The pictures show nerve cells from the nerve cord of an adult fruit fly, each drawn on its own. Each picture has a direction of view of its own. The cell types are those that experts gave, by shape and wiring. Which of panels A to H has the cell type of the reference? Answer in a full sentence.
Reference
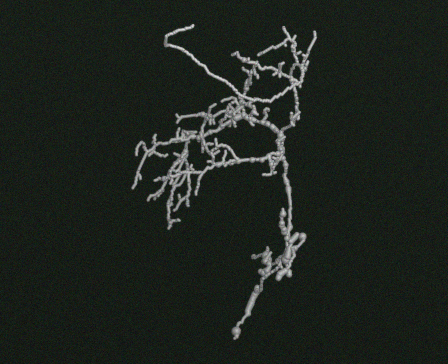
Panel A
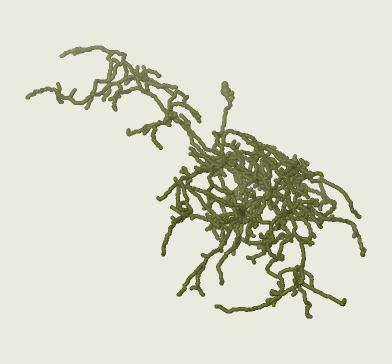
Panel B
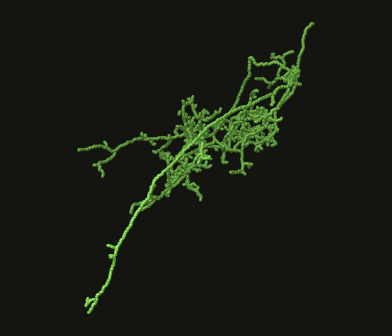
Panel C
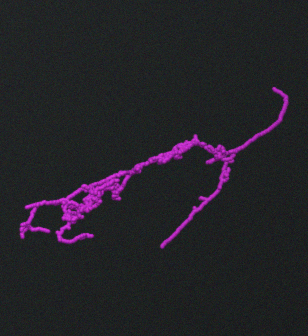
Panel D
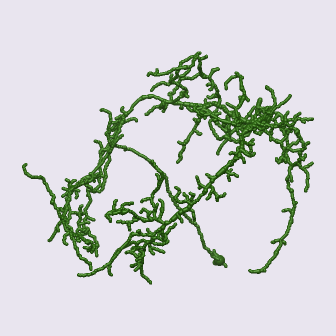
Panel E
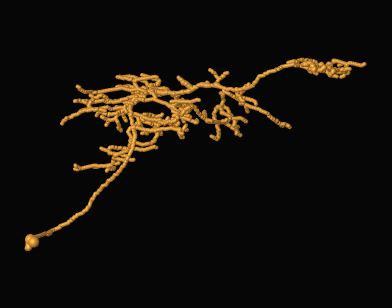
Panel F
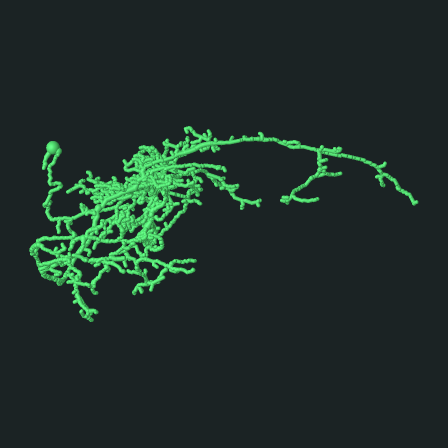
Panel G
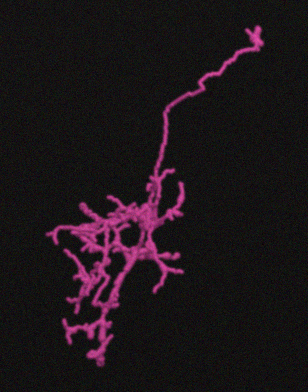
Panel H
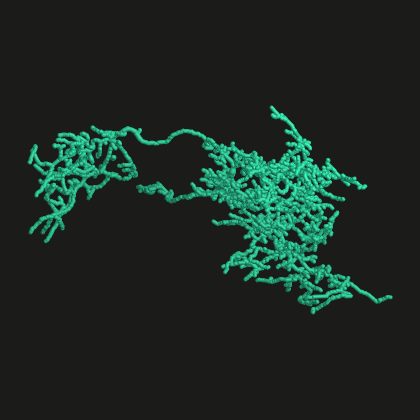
Panel E is of the same cell type.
